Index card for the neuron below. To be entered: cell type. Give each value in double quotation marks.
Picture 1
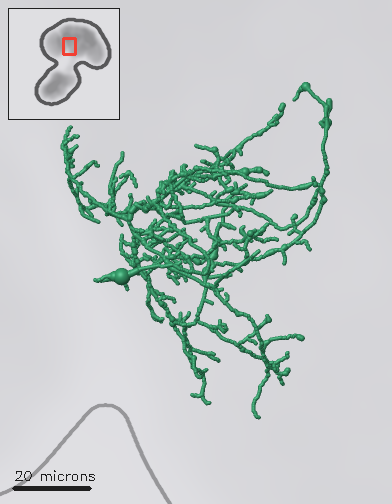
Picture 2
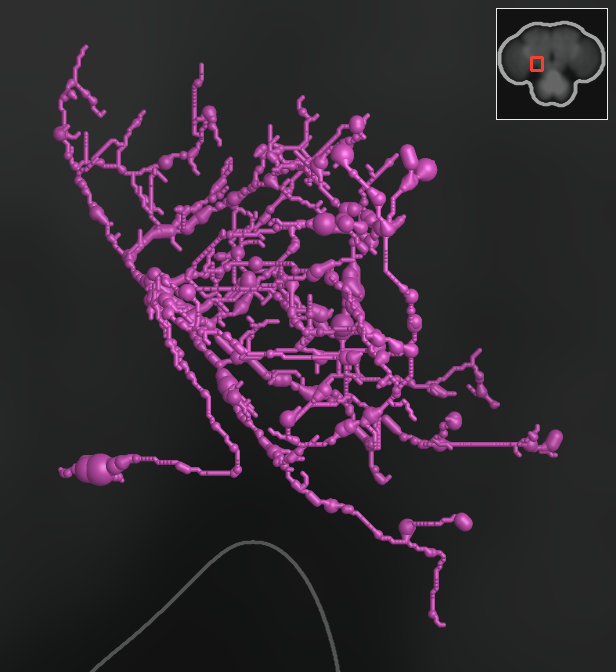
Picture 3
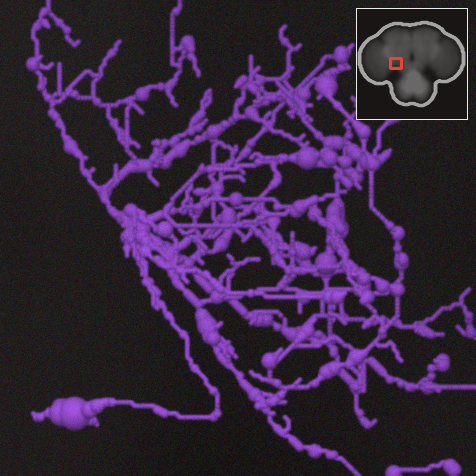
"CB3024"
